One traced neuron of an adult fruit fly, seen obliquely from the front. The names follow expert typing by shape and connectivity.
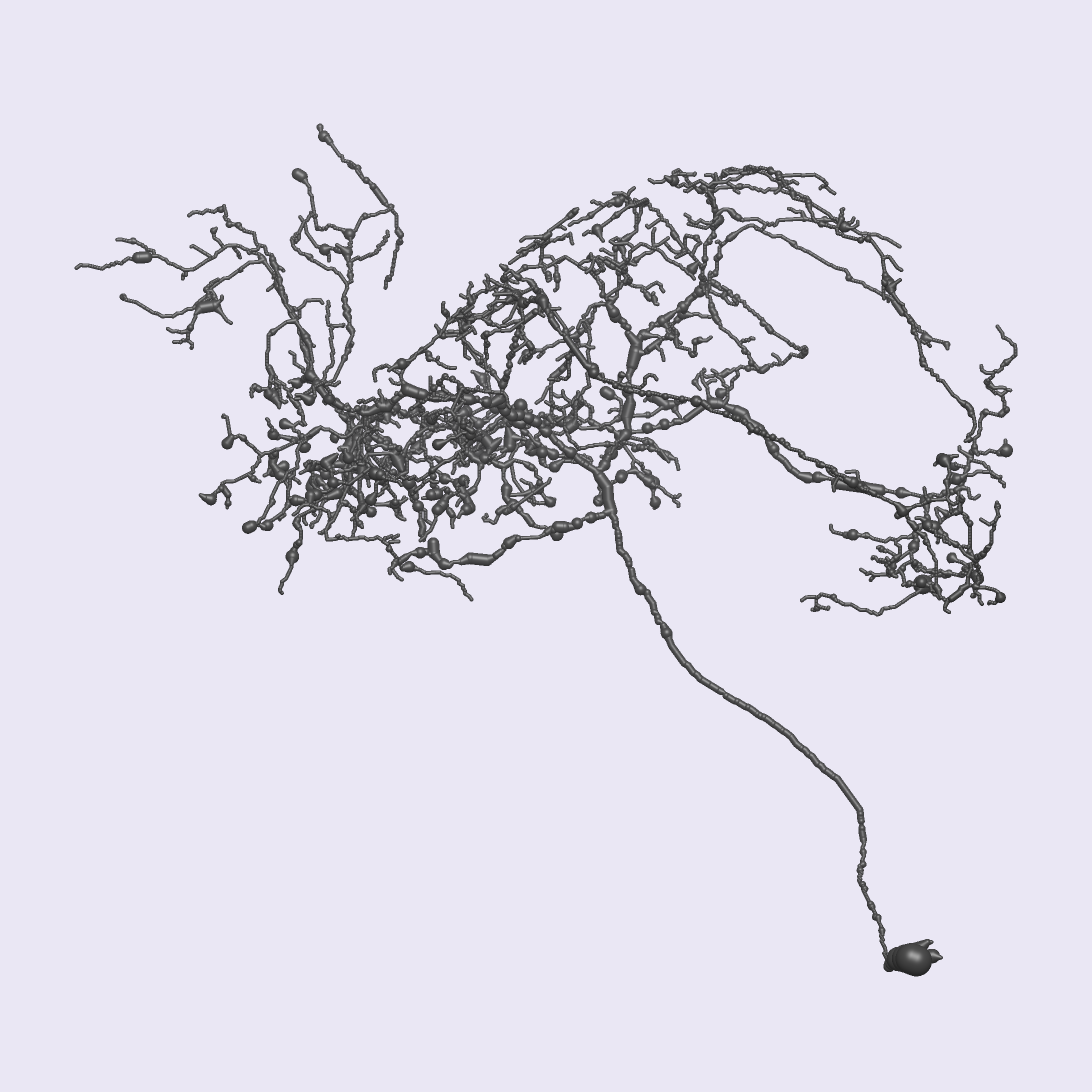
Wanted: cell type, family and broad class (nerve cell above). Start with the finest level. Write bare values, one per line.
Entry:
SMP729m
hemilineage VLPa1_medial
central-brain intrinsic neuron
